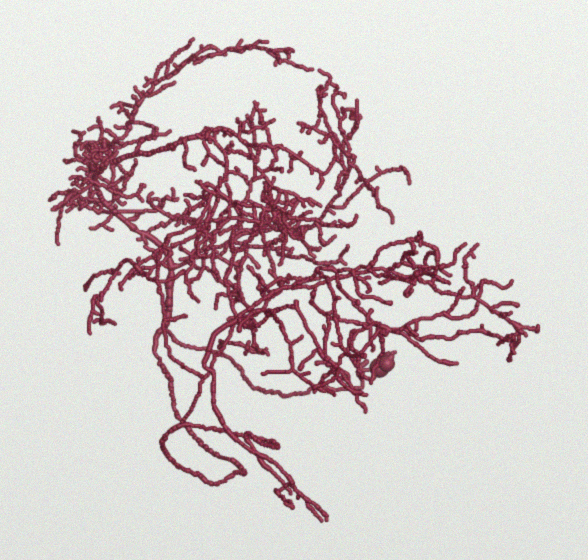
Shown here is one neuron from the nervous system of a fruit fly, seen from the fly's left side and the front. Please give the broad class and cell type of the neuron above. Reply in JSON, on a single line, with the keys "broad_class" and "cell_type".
{"broad_class": "central-brain intrinsic neuron", "cell_type": "SMP577"}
